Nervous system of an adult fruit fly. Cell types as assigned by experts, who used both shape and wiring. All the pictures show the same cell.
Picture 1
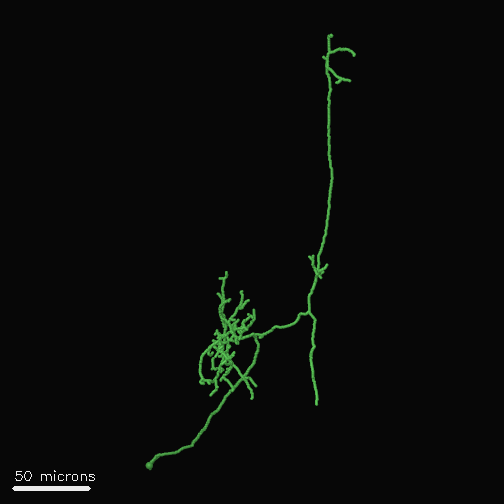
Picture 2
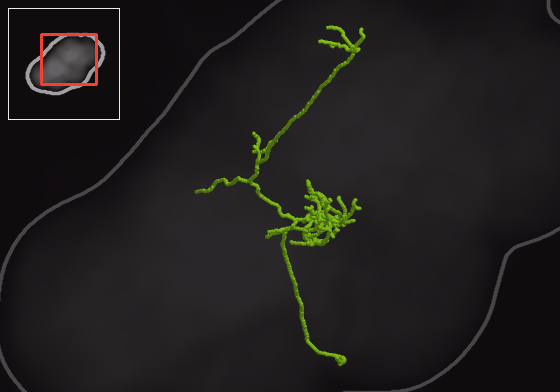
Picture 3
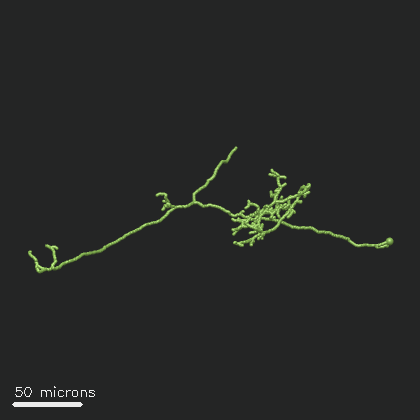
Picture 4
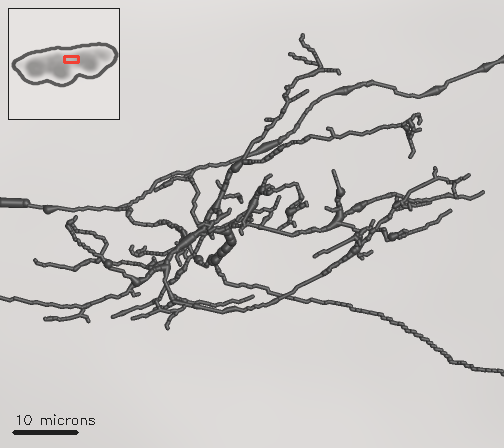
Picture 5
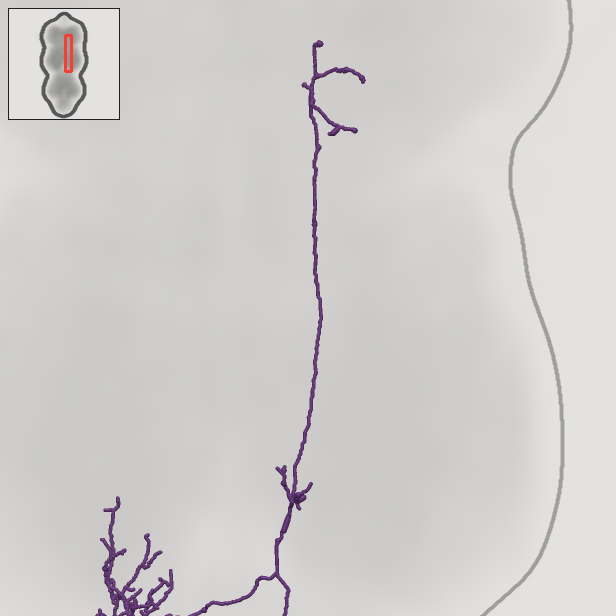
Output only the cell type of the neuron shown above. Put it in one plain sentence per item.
The cell type is IN08B093.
